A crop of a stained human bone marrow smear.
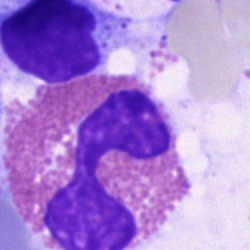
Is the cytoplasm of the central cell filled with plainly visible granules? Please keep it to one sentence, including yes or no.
Yes, there is a large number of visible granules in the cell's cytoplasm.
